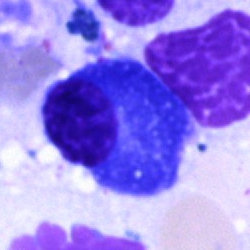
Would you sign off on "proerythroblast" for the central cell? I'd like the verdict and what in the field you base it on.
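A paler zone of cytoplasm lies against the nucleus on its right side, within abundant cytoplasm stained deep blue.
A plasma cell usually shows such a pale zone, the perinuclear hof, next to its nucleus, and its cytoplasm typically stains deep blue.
The cell is a plasma cell; the name proerythroblast does not fit. The outline is oval with a smooth edge, and the dense, clumped chromatin stains darker than the cytoplasm. A few tiny clear dots are scattered through the cytoplasm. The purple nucleus of another cell touches it at the upper right.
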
